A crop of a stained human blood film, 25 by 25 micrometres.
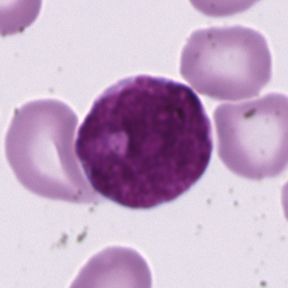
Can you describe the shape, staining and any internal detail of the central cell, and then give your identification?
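Outline smooth and round, without projections. Cell about 12 micrometres across. Nucleus round, about 11 micrometres across, filling about 90% of the cell's area. Cytoplasm visible only as a very thin rim at the nuclear edge, pale blue where seen. Small paler patch in the nucleus, left of centre. This is a myeloblast.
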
